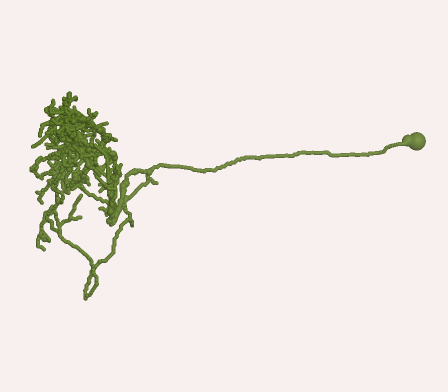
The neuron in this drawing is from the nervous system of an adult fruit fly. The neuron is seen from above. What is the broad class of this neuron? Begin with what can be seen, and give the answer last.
Dozens of branch ends can be seen. In this view it is wider than it is tall. It is an optic-lobe intrinsic neuron.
